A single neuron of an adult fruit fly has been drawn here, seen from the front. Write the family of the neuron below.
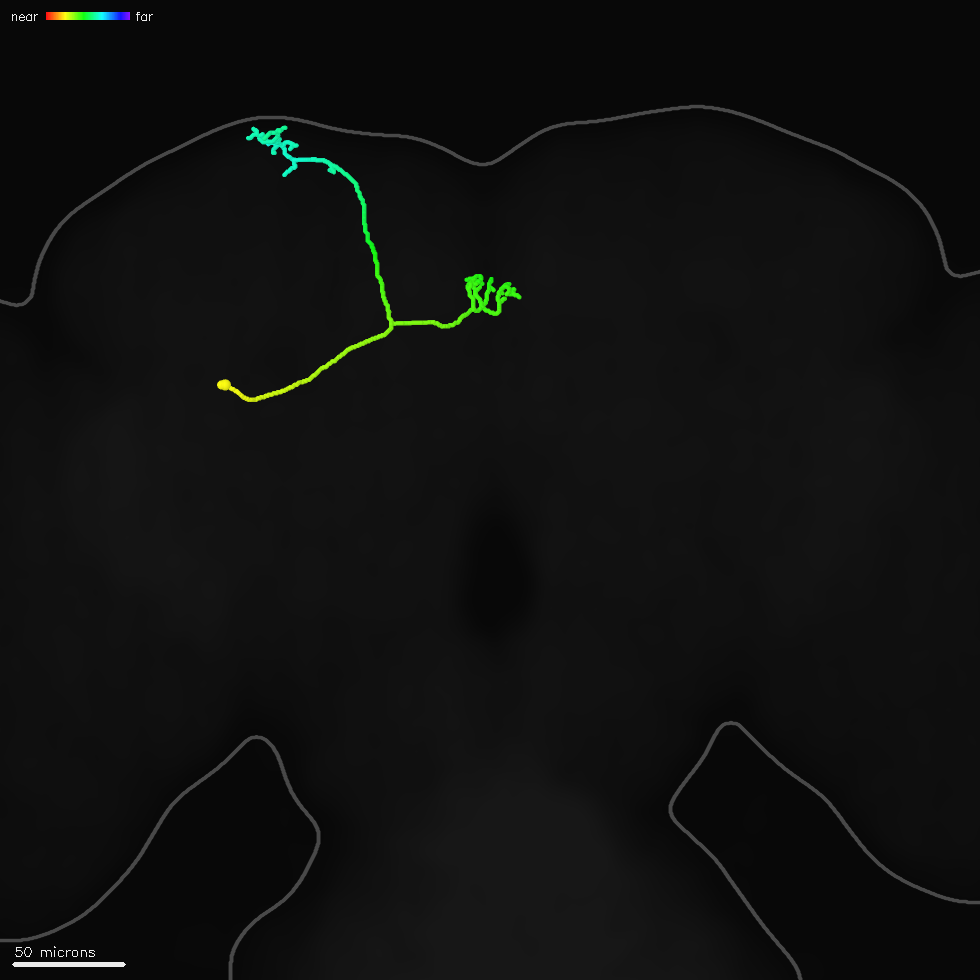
hemilineage AOTUv4_ventral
